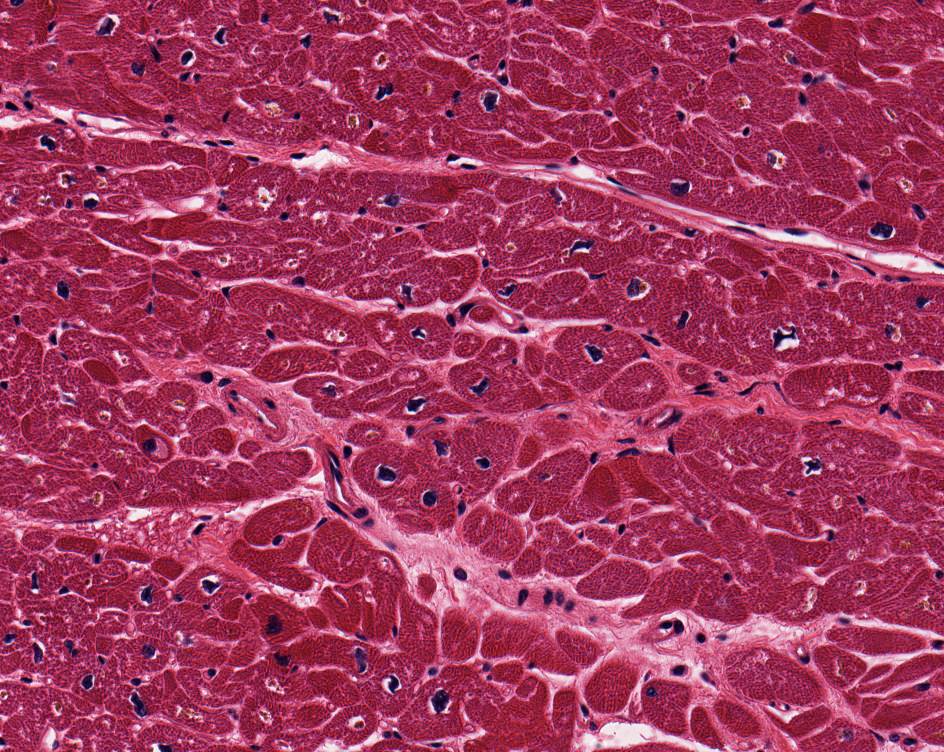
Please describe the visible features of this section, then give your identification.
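Looking across the field, I see muscle fibres cut mostly in cross-section, packed closely, with thin pink connective tissue between them. The fibre cytoplasm is deep red and finely stippled. Around many of the central nuclei there is a pale clear zone holding fine golden-brown granules. Small dark elongated nuclei sit in the connective tissue between the fibres. This is the left ventricle of the heart.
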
